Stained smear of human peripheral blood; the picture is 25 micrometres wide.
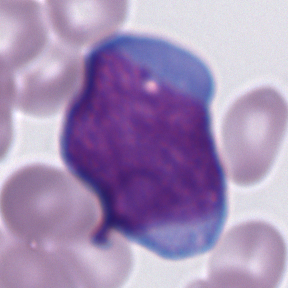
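Myeloblast in a stained smear of human peripheral blood, light microscope. The outline is irregular and somewhat angular, with a short, narrow tail-like projection extending from the lower left. No granules are visible in the cytoplasm. A single small clear spot lies near the upper edge of the nucleus.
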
